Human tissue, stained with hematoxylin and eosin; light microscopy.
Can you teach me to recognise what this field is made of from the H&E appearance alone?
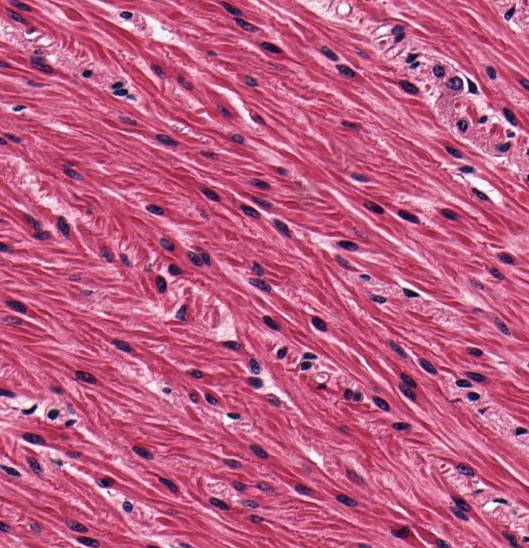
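Smooth muscle is mainly shown. Point one: long spindle-shaped cells lie in parallel bundles running diagonally across the whole field, each with a single elongated oval dark purple nucleus aligned with its long axis. Point two: the cytoplasm is bright pink and fibrillar, with no cross-striations. Point three: thin pale clefts alone separate the bundles, with little intervening connective tissue.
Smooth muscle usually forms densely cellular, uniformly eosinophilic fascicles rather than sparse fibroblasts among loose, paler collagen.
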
